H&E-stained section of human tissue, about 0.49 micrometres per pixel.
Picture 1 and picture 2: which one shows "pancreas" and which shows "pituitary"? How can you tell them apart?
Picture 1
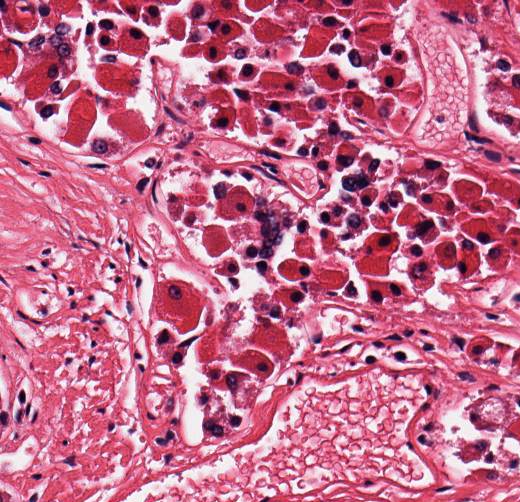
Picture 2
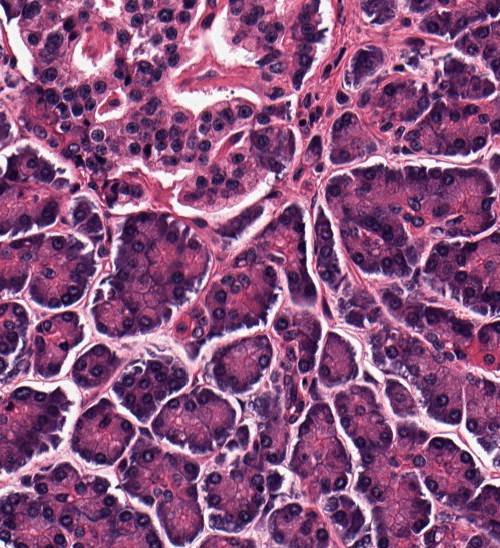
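Pituitary: picture 1. Pancreas: picture 2. Picture 1: large polygonal cells in nests and clusters, divided by pink fibrous bands, mainly in the upper and central field. Cytoplasm mostly abundant and deeply eosinophilic. Scattered cells with purple granular cytoplasm are gathered centrally. Left side: loose, wavy pink fibrous tissue with scattered spindle-shaped nuclei. Picture 2: most of the field is closely packed rounded acini with thin septa between them. Central lumina are small and mostly hard to see. Delicate pink collagen strands run between the acini, thickest near the centre and upper middle. No fat cells.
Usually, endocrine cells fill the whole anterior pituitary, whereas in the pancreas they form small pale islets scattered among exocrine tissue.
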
